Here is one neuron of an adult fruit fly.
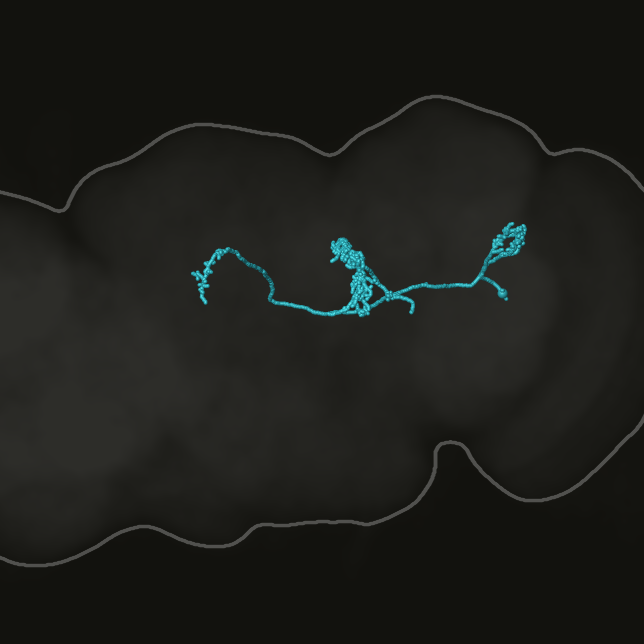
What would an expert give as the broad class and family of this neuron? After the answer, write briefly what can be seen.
Its broad class is central-brain intrinsic neuron. Its family is hemilineage AOTUv3_ventral. The cell body can be seen on the right of the picture. As drawn here it is more than twice as wide as it is tall.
